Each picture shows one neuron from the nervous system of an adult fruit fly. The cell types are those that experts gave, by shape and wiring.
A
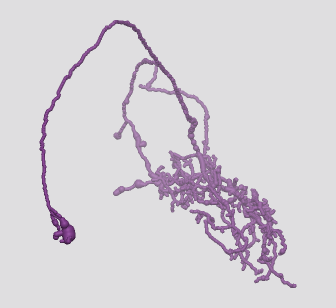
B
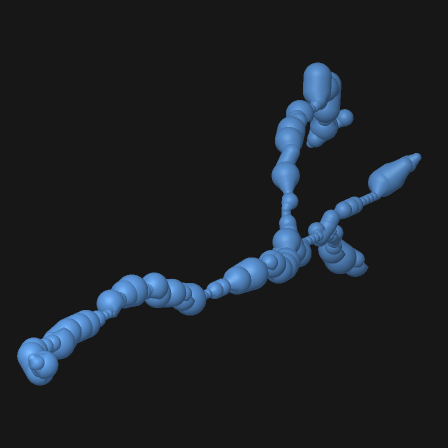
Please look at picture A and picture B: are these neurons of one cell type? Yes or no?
no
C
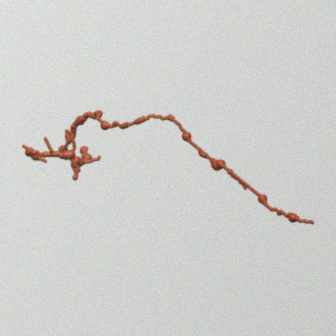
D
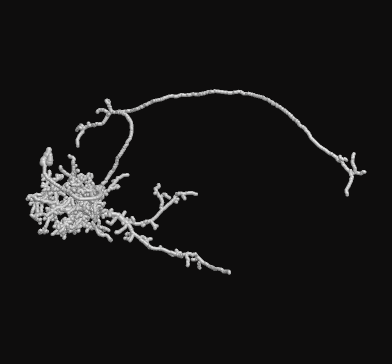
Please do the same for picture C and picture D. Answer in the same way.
no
